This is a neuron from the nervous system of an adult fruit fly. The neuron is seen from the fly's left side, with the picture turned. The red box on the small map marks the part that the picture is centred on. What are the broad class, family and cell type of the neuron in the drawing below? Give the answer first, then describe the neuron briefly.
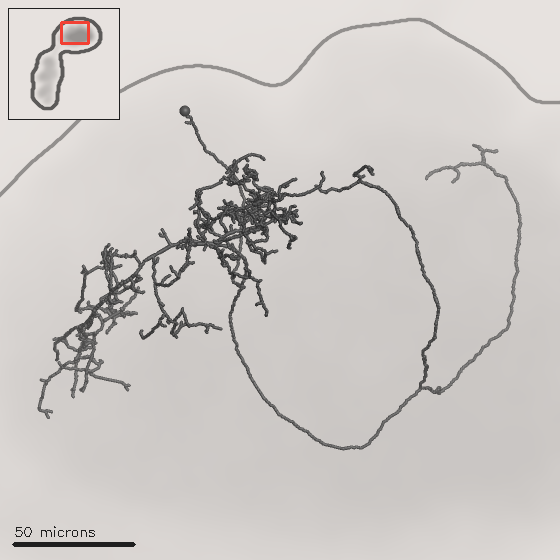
It is a central-brain intrinsic neuron. Its family is hemilineage LALv1_ventral. The cell type is CB3404. By the scale bar it is about 200 microns wide in this view. Dozens of branch ends can be seen.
